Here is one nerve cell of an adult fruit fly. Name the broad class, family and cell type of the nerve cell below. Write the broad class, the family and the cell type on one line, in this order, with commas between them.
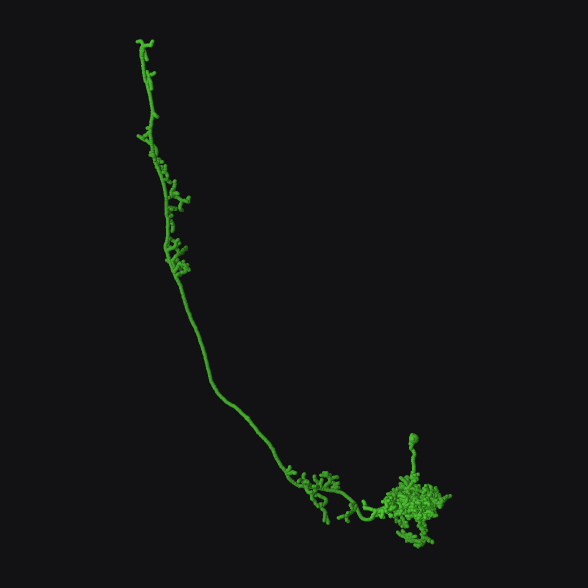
descending neuron, hemilineage SMPpv2_ventral, DNp71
